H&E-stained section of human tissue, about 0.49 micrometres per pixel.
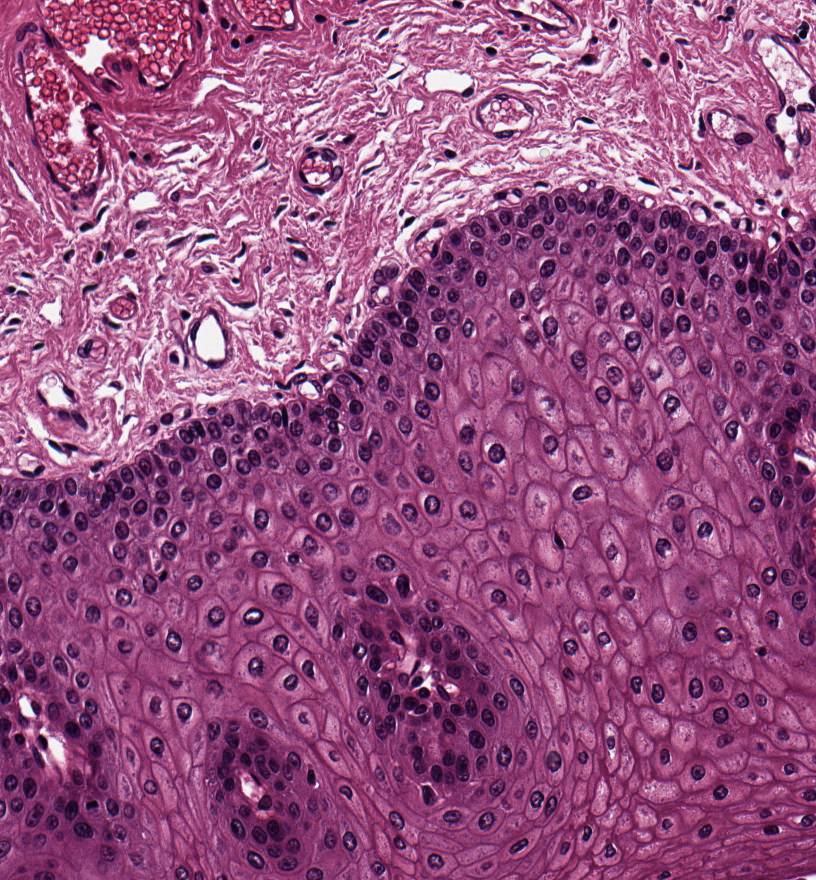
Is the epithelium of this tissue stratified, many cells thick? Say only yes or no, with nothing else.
Yes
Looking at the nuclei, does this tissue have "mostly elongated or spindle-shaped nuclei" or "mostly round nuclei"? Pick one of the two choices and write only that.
Mostly round nuclei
